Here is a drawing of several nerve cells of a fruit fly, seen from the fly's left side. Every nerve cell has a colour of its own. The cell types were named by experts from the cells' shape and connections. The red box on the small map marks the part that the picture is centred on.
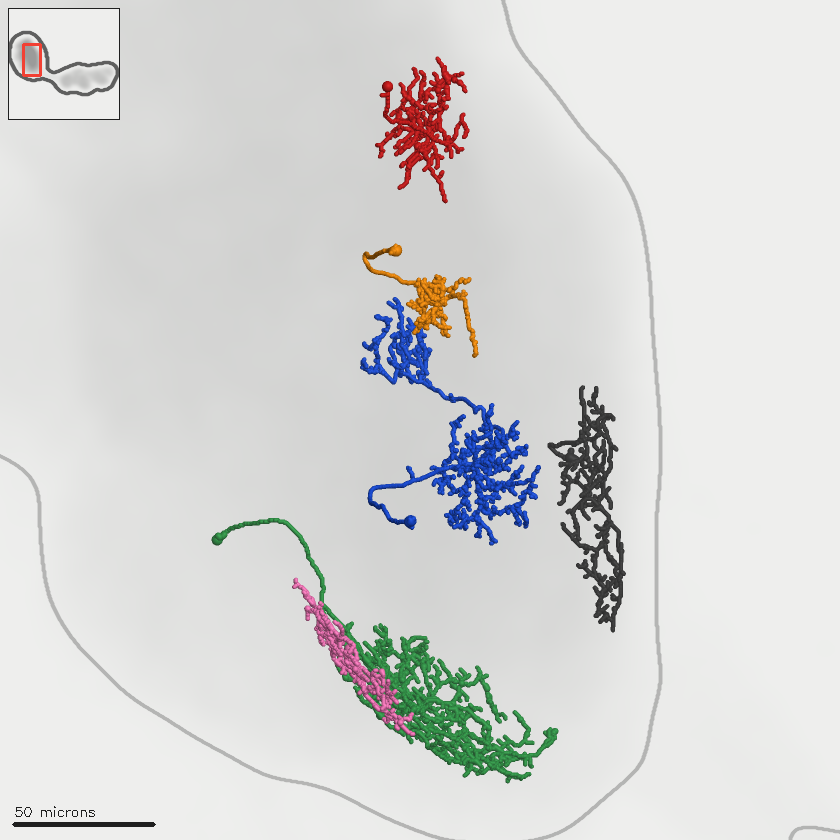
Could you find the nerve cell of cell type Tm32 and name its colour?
blue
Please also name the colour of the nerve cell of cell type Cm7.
black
